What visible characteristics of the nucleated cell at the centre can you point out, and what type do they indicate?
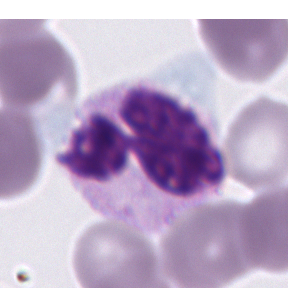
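Roughly round outline on this one. Of the nuclear lobes, the left is smaller than the right, and no nucleoli are visible. Fine lilac granules are scattered through the cytoplasm. So it's a segmented neutrophil.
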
